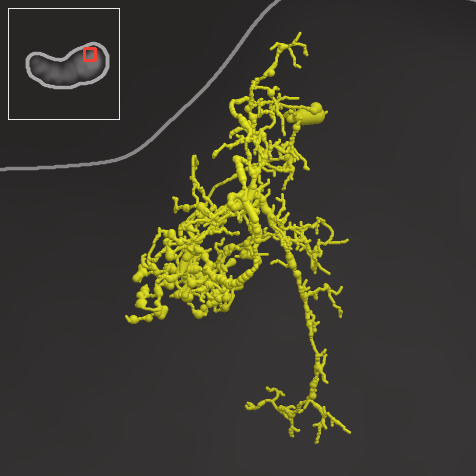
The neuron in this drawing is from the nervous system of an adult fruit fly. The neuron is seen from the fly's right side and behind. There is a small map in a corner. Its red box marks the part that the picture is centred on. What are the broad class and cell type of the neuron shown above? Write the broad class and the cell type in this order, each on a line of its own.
central-brain intrinsic neuron
SMP337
